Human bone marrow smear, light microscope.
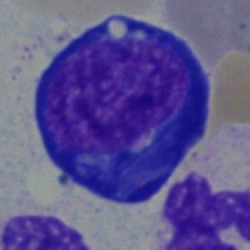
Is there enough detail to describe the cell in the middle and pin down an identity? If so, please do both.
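Chromatin is patchy, with lighter specks scattered through darker purple areas. Cytoplasm is deep blue, its band wider below the nucleus than above it. Just below the nucleus lies a paler, streaky cytoplasmic zone. This is a proerythroblast.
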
